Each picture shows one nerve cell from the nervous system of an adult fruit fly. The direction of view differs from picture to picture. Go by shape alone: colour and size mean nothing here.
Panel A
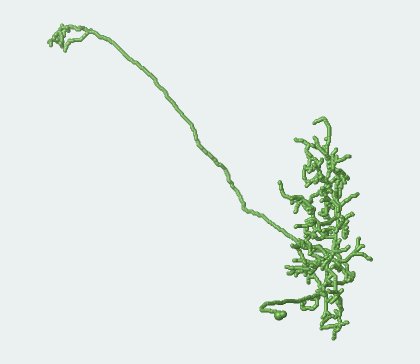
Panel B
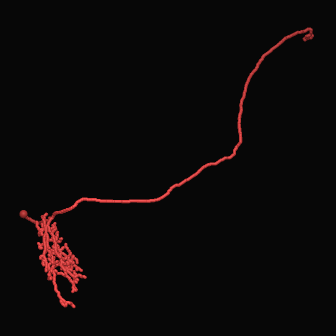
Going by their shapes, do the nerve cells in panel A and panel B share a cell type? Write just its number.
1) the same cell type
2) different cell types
2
